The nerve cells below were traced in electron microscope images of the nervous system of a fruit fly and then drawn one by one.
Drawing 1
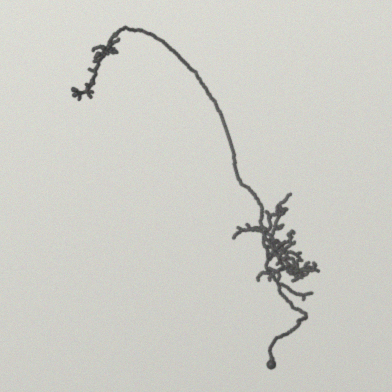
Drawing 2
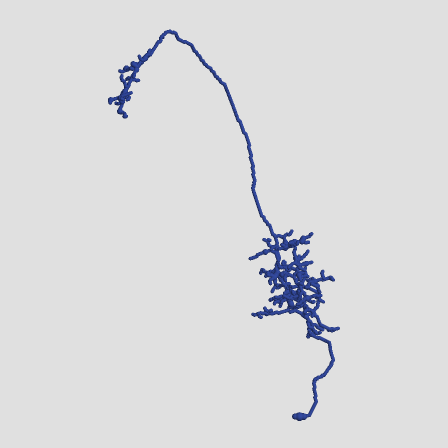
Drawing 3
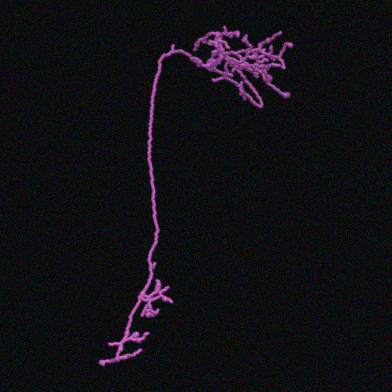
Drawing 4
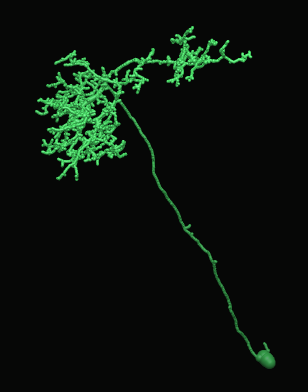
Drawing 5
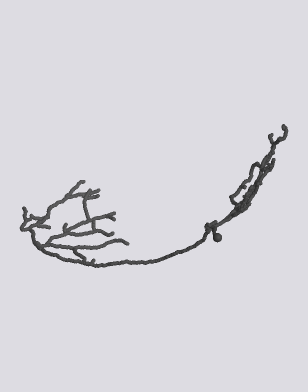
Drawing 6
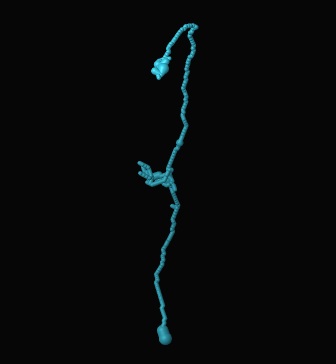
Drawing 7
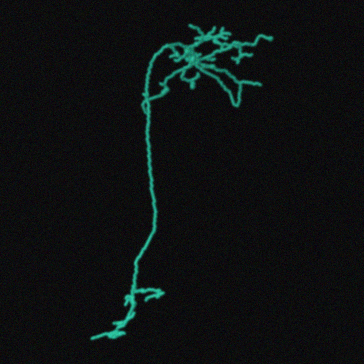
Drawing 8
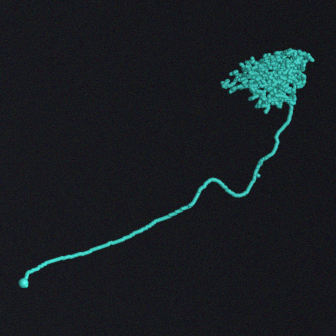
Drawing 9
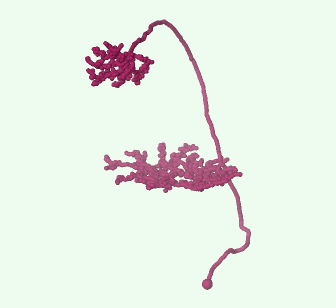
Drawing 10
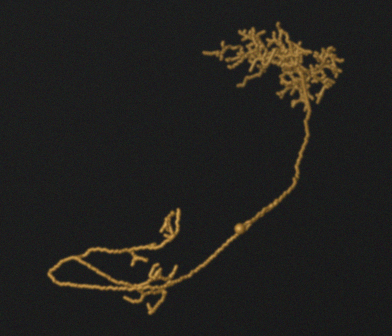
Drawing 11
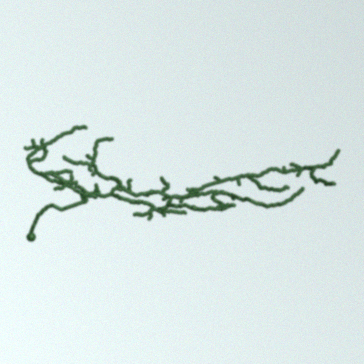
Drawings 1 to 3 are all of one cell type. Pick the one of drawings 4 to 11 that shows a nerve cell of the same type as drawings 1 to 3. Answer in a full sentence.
The nerve cell in drawing 7 is of the same cell type.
